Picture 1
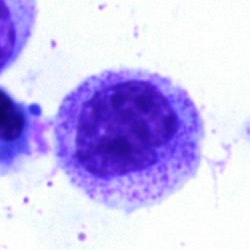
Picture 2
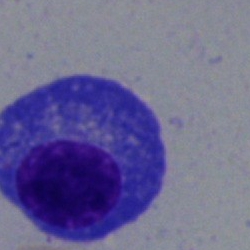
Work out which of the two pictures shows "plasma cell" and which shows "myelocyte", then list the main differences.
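Myelocyte: picture 1. Plasma cell: picture 2. The myelocyte is round in outline; the plasma cell is broadly rounded, with a slightly uneven, bumpy edge. In the myelocyte the nucleus fills most of the cell, leaving a moderate rim of cytoplasm, whereas the plasma cell has abundant cytoplasm covering more of the cell than its nucleus, which lies off-centre in the lower-left part. Myelocyte chromatin here is dark purple and somewhat clumped, with paler patches between darker areas.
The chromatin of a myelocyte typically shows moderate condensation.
The plasma cell's nucleus stains a dense dark purple, much darker than its cytoplasm. Cytoplasm is pale lilac-blue between the granules of the myelocyte and deep blue in the plasma cell.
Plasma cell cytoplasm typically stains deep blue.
A darker-staining cell lies close to the myelocyte's left edge; nothing touches the plasma cell, and only small scattered specks lie in its background.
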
